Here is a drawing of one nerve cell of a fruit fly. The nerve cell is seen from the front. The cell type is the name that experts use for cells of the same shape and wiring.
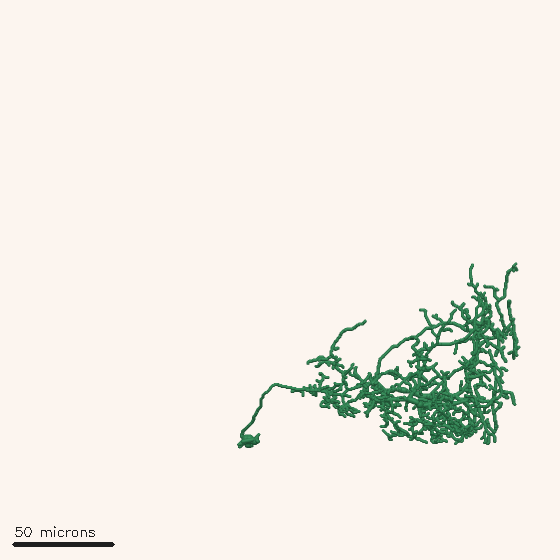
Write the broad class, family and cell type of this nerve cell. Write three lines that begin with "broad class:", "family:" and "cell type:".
broad class: nerve-cord intrinsic neuron
family: hemilineage 14A
cell type: IN14A004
